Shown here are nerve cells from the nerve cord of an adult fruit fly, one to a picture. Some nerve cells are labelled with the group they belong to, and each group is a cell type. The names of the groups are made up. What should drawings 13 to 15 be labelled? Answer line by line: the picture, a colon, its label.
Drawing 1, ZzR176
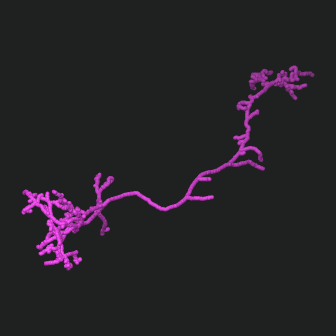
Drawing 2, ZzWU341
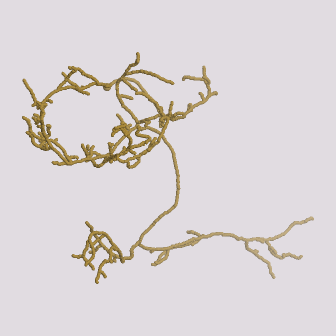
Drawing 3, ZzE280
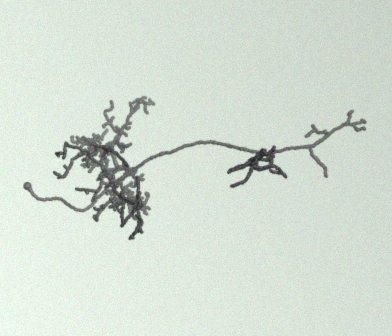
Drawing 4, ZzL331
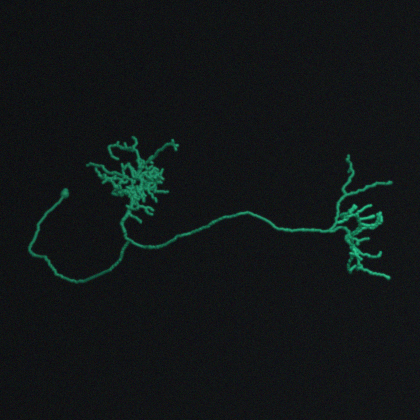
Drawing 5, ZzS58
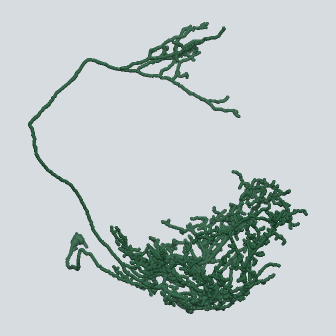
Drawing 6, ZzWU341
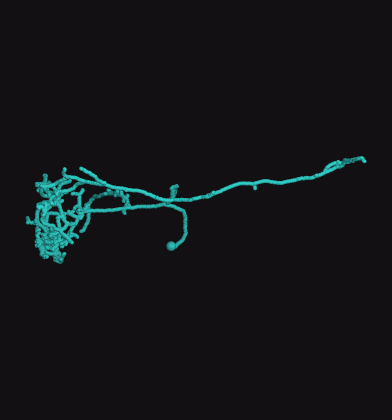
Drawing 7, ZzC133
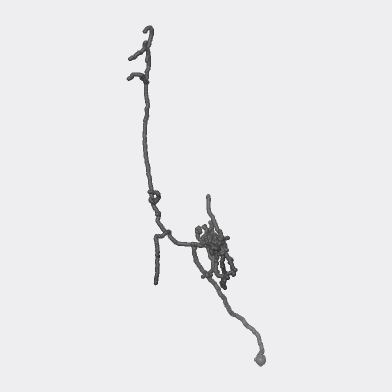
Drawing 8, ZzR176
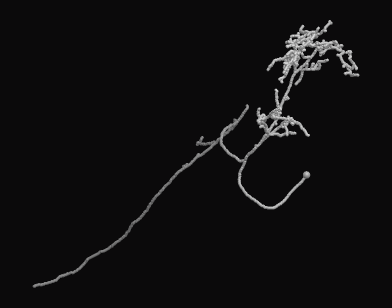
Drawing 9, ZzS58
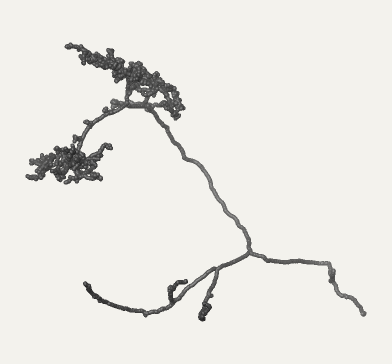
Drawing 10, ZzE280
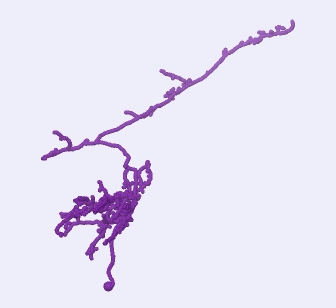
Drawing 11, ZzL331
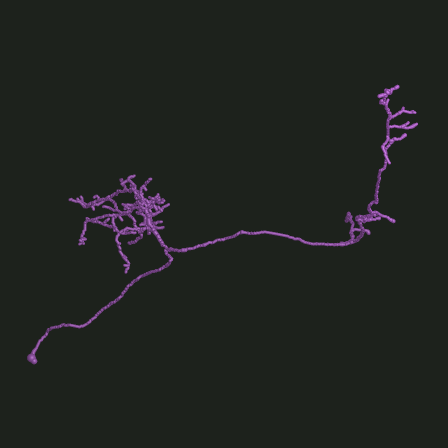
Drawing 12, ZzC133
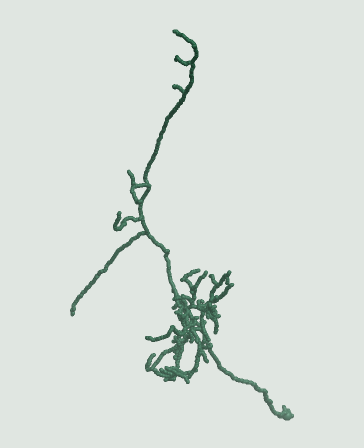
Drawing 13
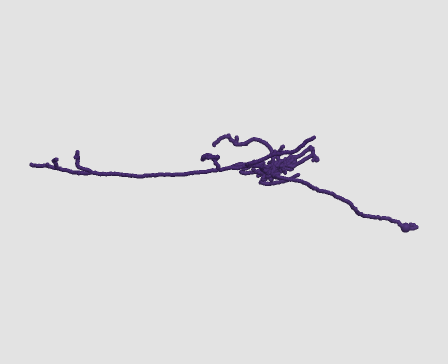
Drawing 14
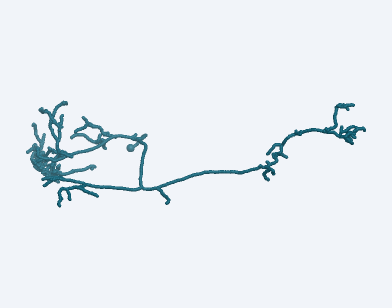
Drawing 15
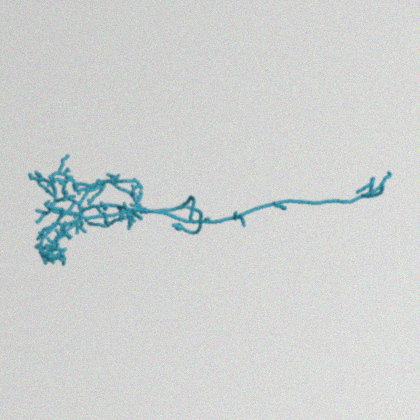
13: ZzC133
14: ZzR176
15: ZzWU341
